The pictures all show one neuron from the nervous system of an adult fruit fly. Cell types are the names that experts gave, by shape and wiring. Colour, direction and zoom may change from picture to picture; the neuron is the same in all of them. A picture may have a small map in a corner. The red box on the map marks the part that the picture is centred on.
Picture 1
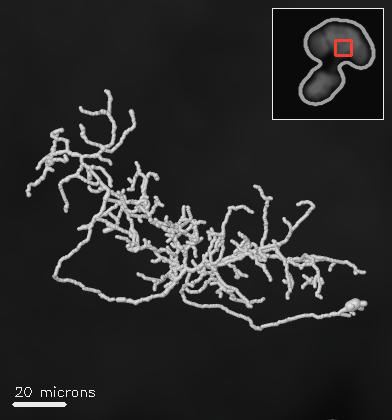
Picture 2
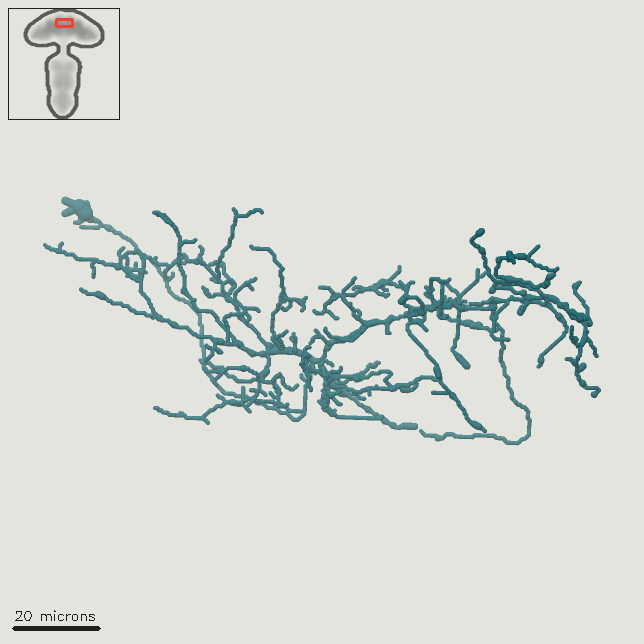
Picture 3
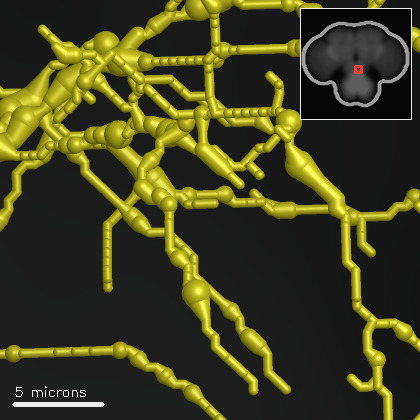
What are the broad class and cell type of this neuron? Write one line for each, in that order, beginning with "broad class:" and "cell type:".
broad class: central-brain intrinsic neuron
cell type: GNG086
